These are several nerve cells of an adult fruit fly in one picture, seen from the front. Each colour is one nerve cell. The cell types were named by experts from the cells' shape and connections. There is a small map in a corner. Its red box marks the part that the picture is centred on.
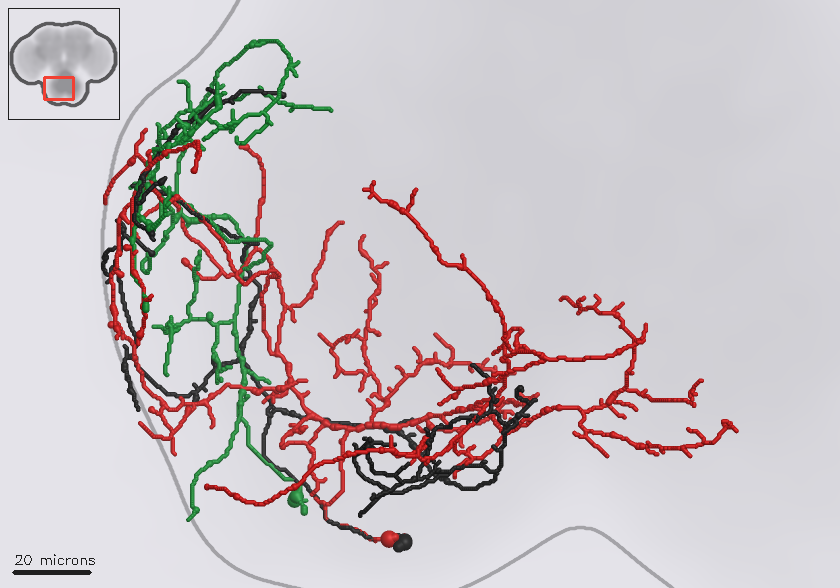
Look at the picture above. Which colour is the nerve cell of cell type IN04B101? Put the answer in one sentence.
The colour is black.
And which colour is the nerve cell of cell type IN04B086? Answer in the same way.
The colour is red.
